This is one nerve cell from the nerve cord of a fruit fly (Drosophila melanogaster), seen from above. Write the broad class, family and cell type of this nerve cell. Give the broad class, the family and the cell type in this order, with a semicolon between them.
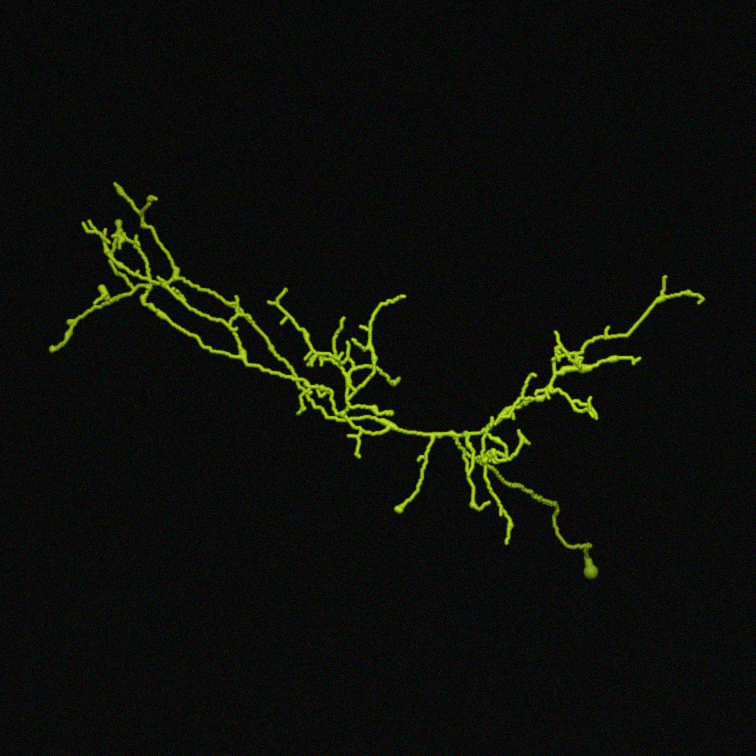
nerve-cord intrinsic neuron; hemilineage 12B; IN12B083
